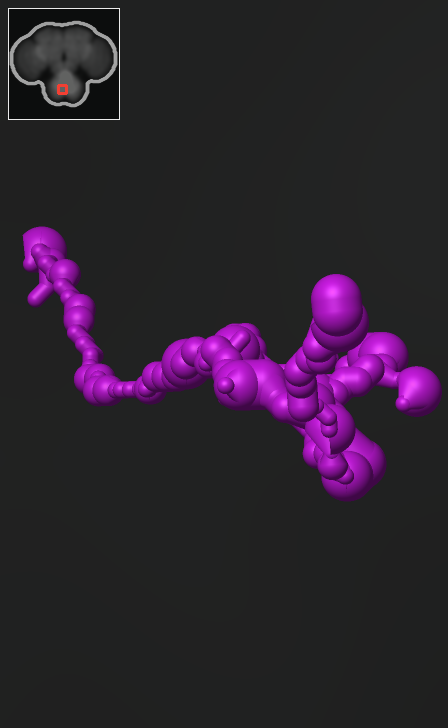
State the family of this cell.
class mechanosensory proprioceptive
